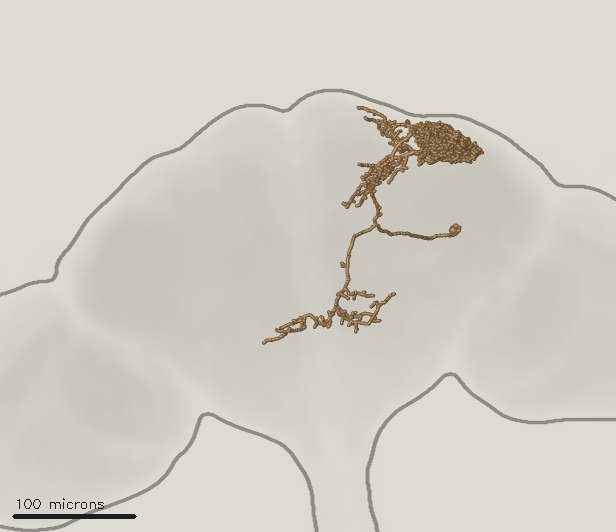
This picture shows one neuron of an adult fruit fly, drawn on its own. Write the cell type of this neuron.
AOTU063_a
